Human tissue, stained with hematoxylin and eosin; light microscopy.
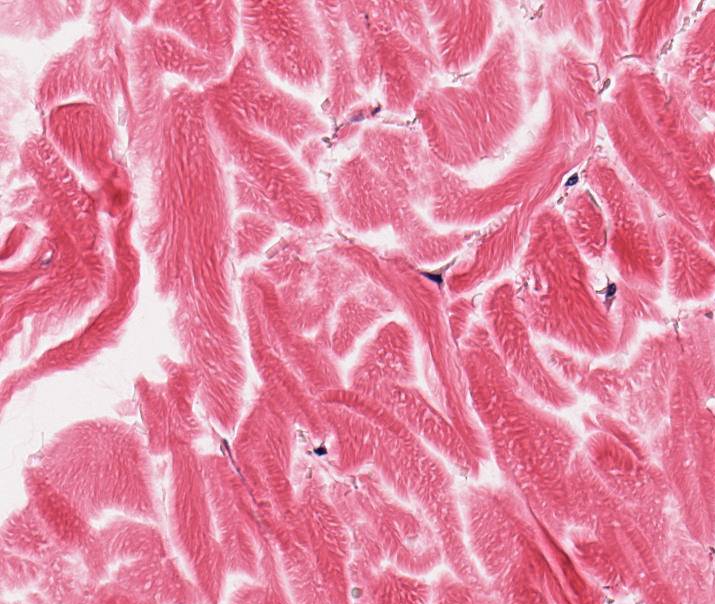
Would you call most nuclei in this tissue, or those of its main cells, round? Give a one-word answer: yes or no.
No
